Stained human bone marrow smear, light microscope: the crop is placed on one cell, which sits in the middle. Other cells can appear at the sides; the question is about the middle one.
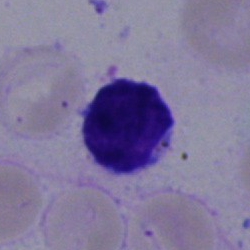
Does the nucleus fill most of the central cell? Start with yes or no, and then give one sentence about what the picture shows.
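Yes. The nucleus fills almost the whole cell.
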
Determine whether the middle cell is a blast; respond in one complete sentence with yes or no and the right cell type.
No, the centre cell is not a blast but a lymphocyte.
